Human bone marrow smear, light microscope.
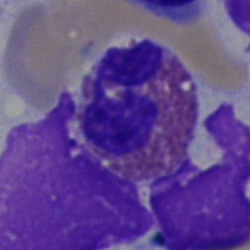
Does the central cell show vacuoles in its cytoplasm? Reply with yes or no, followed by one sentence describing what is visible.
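Yes. A few small clear white spots lie in the cytoplasm near the nucleus.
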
